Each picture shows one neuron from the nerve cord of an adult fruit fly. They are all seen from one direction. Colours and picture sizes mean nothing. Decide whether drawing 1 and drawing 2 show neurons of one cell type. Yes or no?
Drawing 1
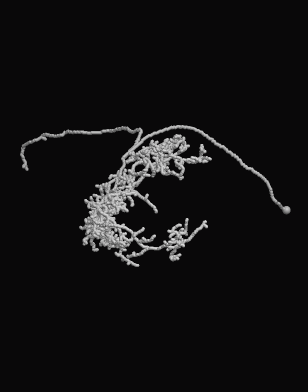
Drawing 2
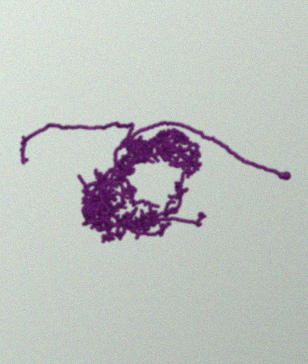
yes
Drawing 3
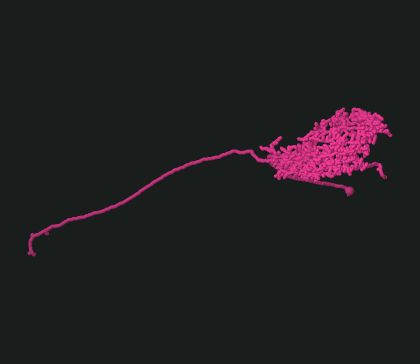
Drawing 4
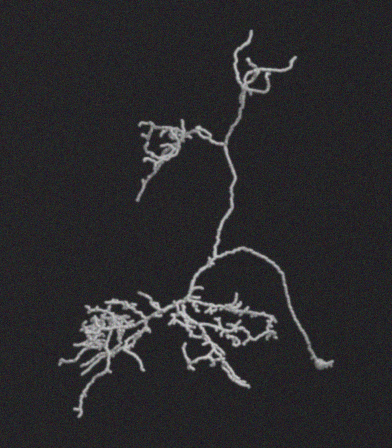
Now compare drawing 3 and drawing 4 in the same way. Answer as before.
no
